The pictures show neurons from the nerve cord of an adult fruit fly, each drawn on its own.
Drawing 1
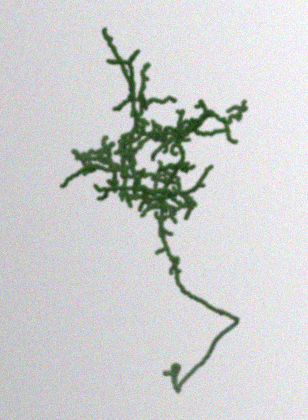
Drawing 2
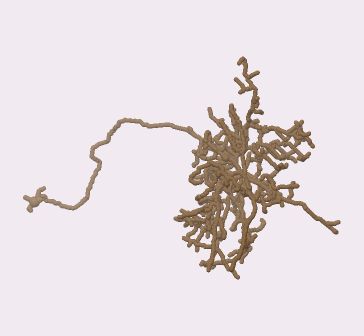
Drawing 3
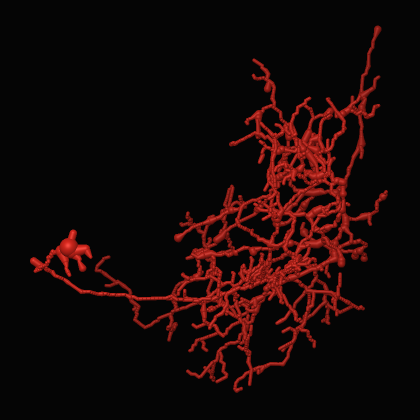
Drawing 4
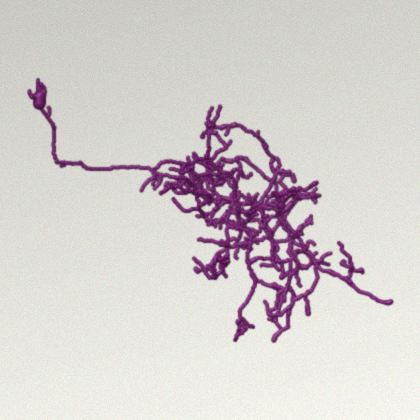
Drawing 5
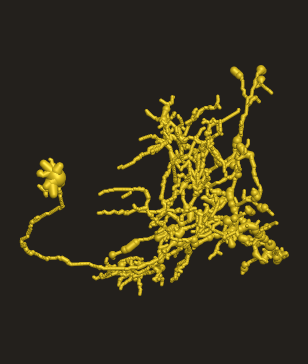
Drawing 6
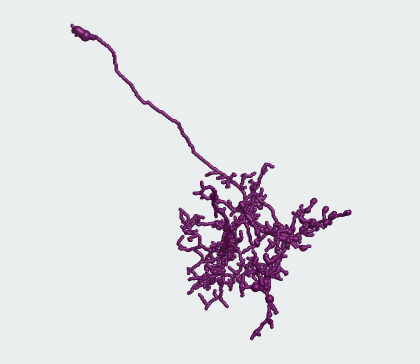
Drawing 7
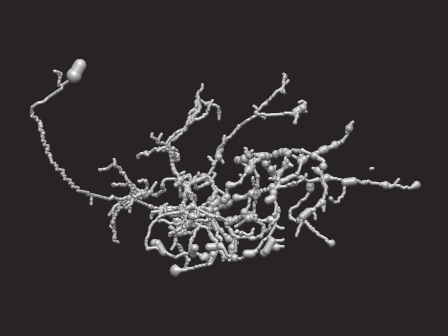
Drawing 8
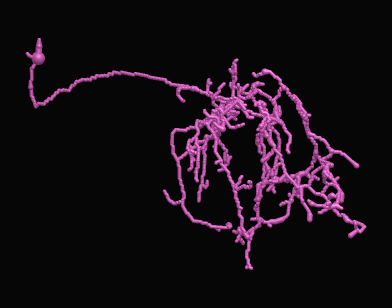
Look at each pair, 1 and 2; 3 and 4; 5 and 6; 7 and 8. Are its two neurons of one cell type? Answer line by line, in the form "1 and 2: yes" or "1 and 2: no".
1 and 2: yes
3 and 4: yes
5 and 6: yes
7 and 8: yes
